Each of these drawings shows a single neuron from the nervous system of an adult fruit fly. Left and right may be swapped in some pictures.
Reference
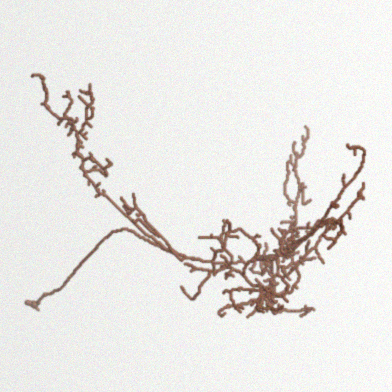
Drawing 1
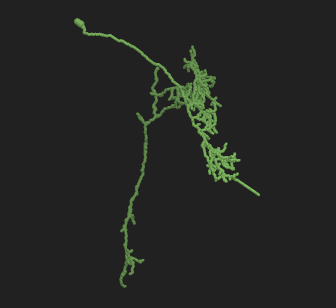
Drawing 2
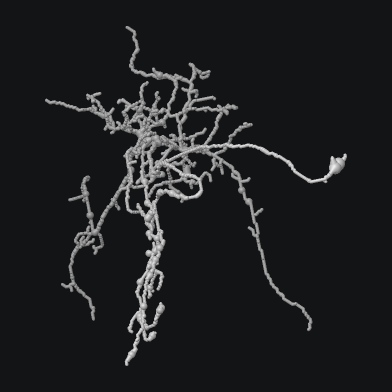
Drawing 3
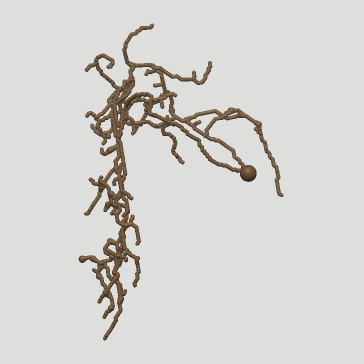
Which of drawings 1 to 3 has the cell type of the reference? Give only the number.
2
